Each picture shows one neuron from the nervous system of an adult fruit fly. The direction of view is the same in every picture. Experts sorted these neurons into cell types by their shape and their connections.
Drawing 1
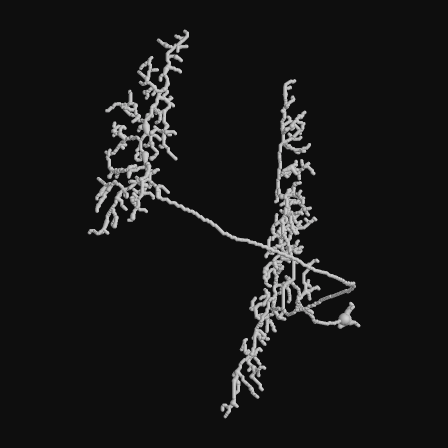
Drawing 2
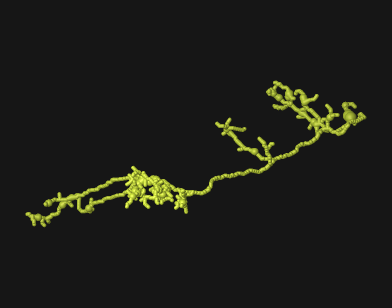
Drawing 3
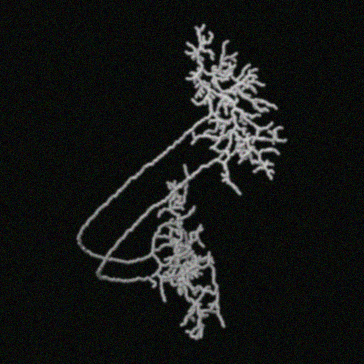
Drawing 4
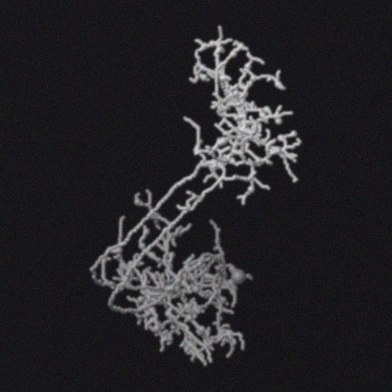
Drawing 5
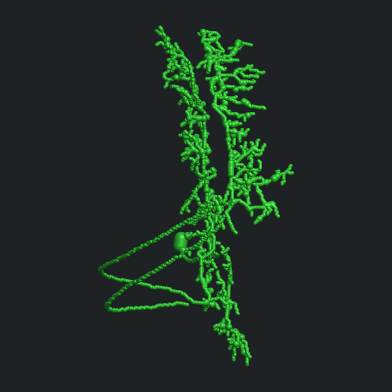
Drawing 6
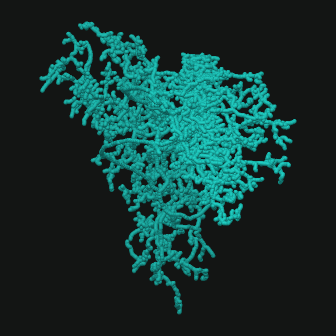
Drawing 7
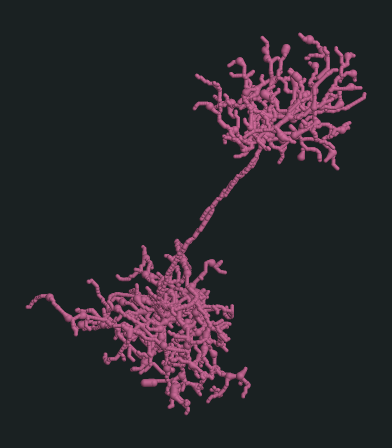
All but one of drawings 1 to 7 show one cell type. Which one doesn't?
2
